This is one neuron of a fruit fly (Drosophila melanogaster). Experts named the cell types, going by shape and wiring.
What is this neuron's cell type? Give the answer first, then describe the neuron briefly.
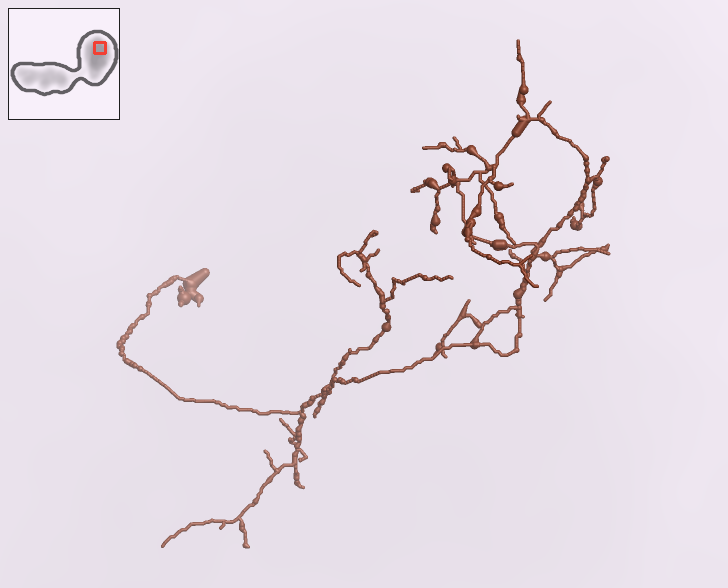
Its cell type is CB2937. Its broad class is central-brain intrinsic neuron. Its cell body lies on the left of the picture. The picture shows dozens of branch ends.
